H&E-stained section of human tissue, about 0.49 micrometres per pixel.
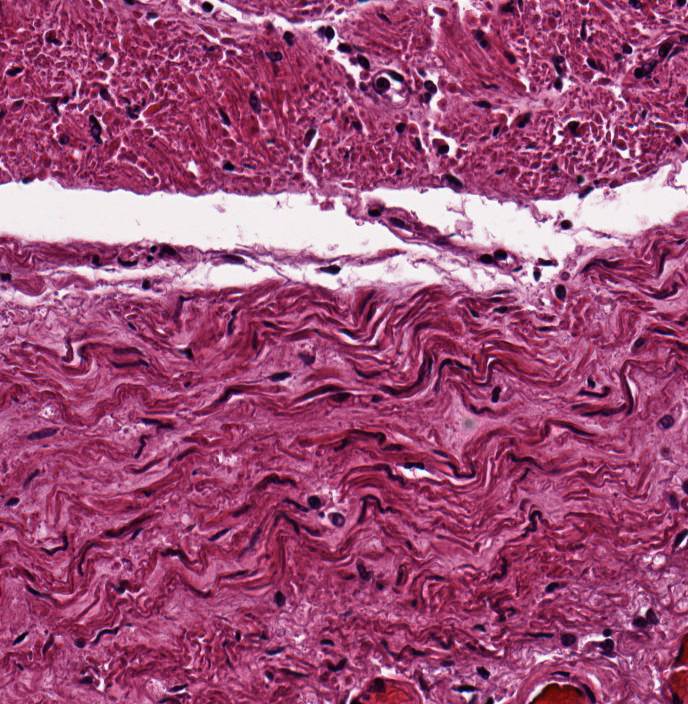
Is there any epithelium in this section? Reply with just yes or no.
No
